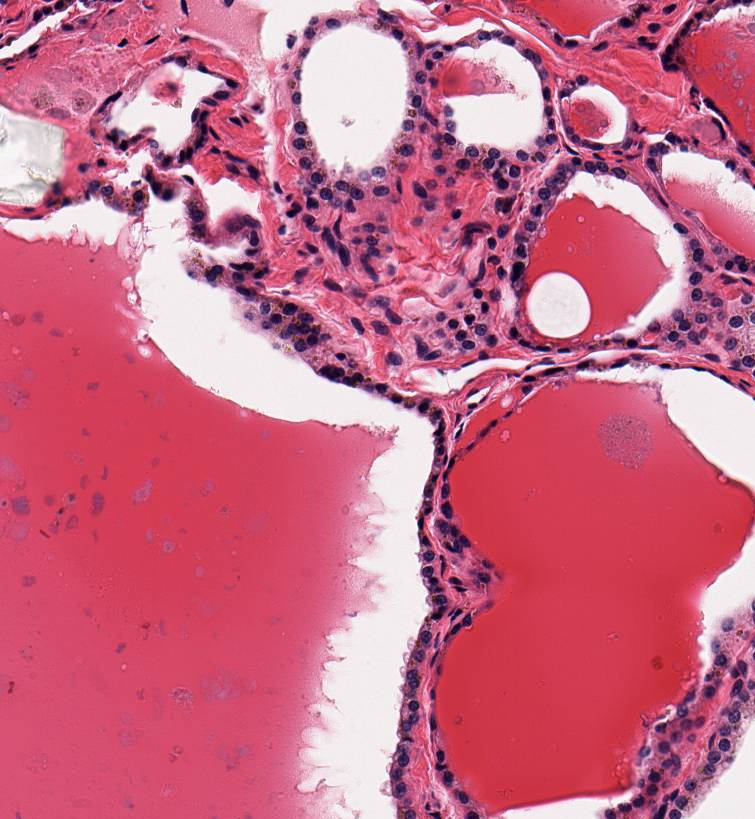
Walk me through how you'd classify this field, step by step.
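This is the thyroid follicle. Each follicle has a single lining layer of flattened to low cuboidal cells, their nuclei small, round and dark.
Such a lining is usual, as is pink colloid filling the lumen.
White scalloped retraction clefts part the colloid from the lining in the large follicles, while several small upper-centre follicles have empty lumens without colloid.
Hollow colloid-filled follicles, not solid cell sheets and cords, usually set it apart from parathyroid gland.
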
